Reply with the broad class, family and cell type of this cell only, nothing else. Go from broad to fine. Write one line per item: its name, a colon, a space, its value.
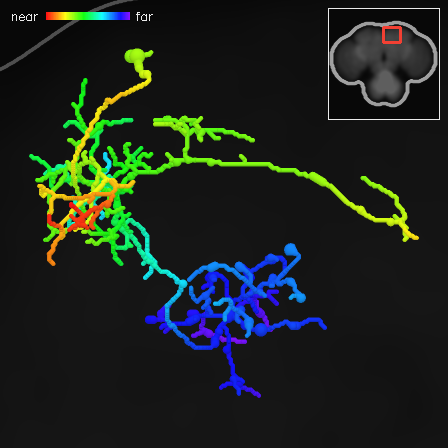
broad class: central-brain intrinsic neuron
family: hemilineage SMPad2
cell type: CB2411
